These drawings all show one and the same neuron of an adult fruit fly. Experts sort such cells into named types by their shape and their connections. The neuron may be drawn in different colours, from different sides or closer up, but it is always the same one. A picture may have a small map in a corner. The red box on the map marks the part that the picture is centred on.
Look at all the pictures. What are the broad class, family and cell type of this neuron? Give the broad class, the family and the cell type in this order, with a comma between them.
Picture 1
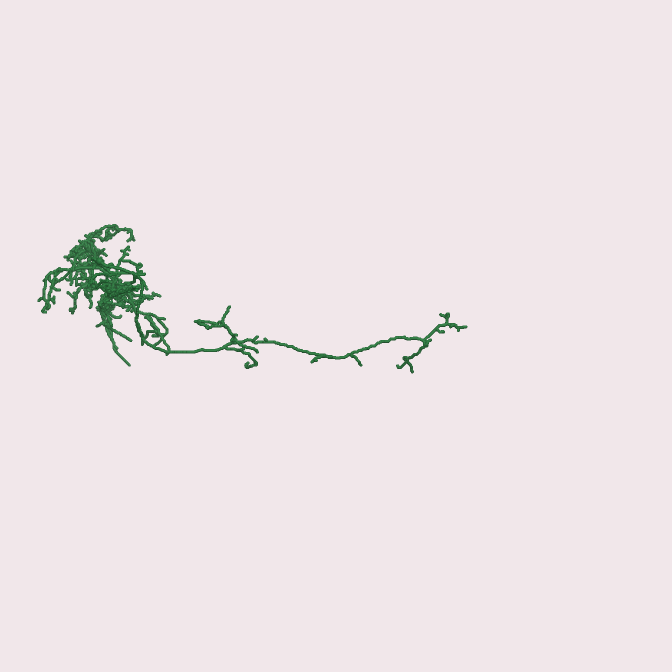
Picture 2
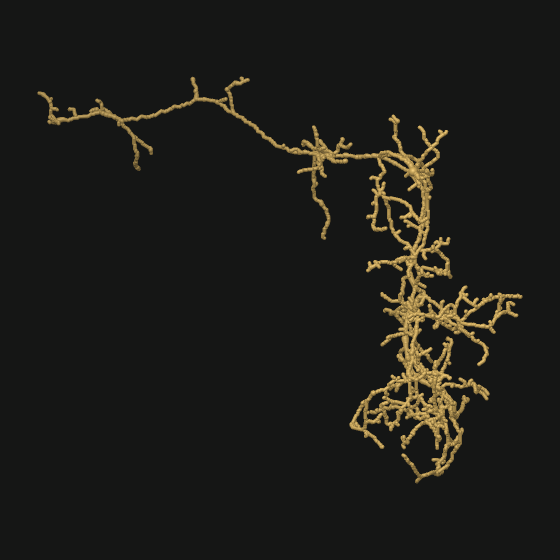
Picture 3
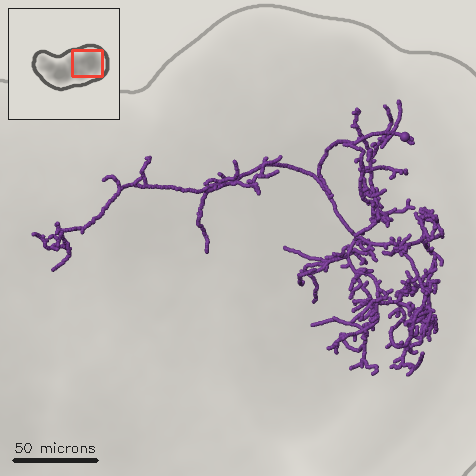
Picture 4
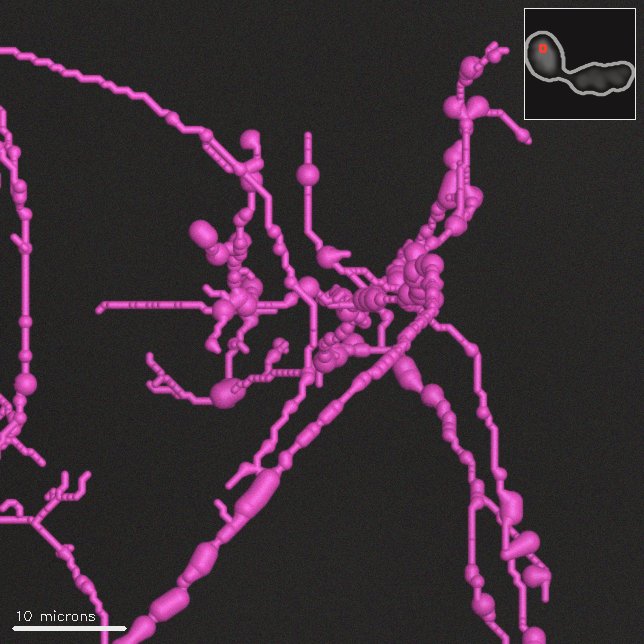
central-brain intrinsic neuron, hemilineage VLPd1, AVLP039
